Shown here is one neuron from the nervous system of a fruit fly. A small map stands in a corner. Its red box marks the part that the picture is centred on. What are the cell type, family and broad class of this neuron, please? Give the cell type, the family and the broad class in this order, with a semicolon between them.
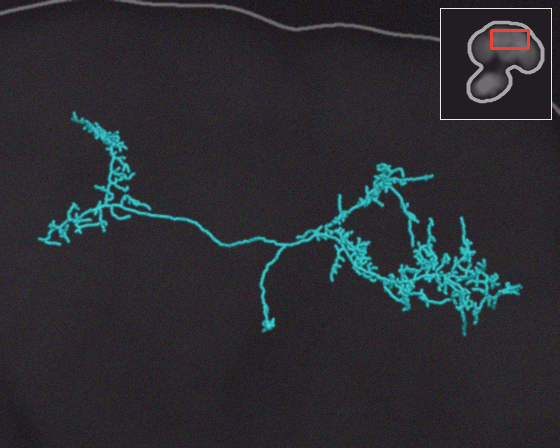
CL352; hemilineage DM6_posterior; central-brain intrinsic neuron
